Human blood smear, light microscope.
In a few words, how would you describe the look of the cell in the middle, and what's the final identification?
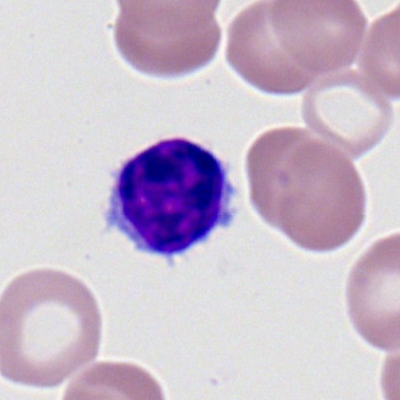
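First thing I notice: the chromatin is dark purple and coarsely clumped. Looking at the cytoplasm, I find no granules and no vacuoles. Along the left and lower edges, fine ragged cytoplasmic projections fringe the cell. It is a lymphocyte.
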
